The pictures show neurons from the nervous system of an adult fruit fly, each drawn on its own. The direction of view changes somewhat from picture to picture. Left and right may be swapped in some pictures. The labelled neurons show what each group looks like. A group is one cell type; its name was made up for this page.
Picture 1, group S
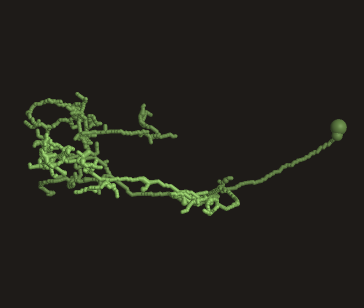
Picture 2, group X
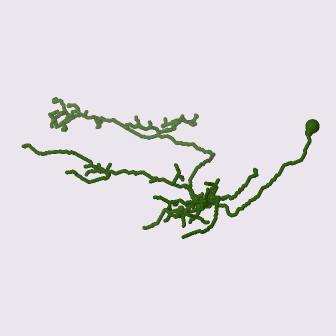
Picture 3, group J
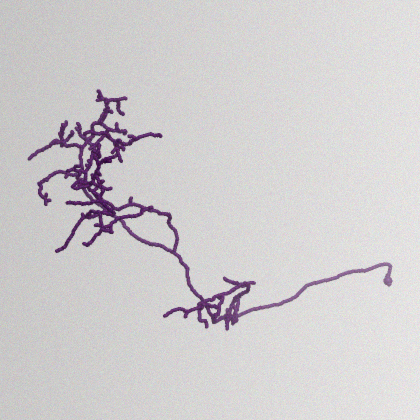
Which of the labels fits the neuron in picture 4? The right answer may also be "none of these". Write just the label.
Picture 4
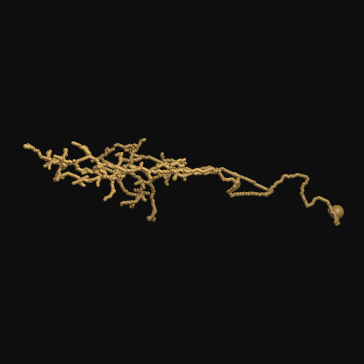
group S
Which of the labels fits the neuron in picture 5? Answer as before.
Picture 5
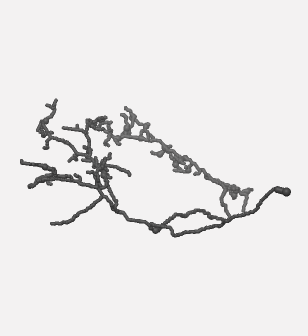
group S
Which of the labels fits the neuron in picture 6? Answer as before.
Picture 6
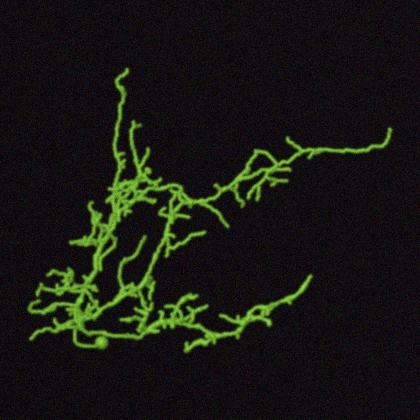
none of these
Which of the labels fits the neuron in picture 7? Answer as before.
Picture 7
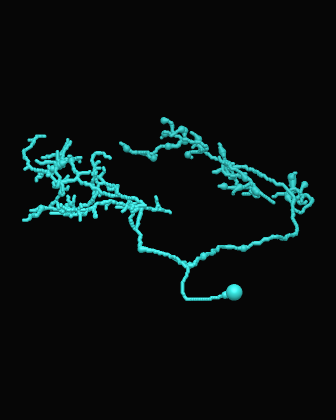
group S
